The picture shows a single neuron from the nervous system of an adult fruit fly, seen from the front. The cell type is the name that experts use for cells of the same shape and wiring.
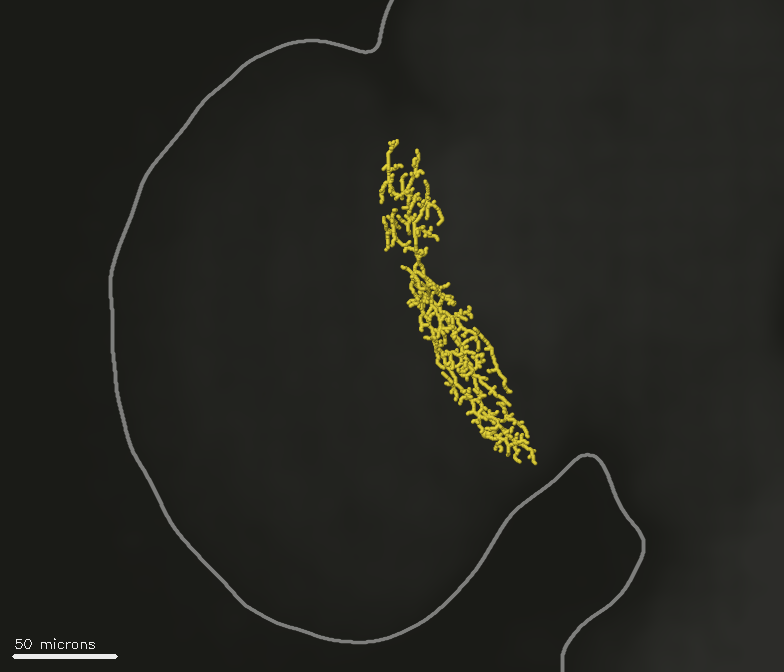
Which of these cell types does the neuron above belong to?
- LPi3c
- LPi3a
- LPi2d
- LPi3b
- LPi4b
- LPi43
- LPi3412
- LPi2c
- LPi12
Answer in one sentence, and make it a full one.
Among cell types, the one for this neuron is LPi2c.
